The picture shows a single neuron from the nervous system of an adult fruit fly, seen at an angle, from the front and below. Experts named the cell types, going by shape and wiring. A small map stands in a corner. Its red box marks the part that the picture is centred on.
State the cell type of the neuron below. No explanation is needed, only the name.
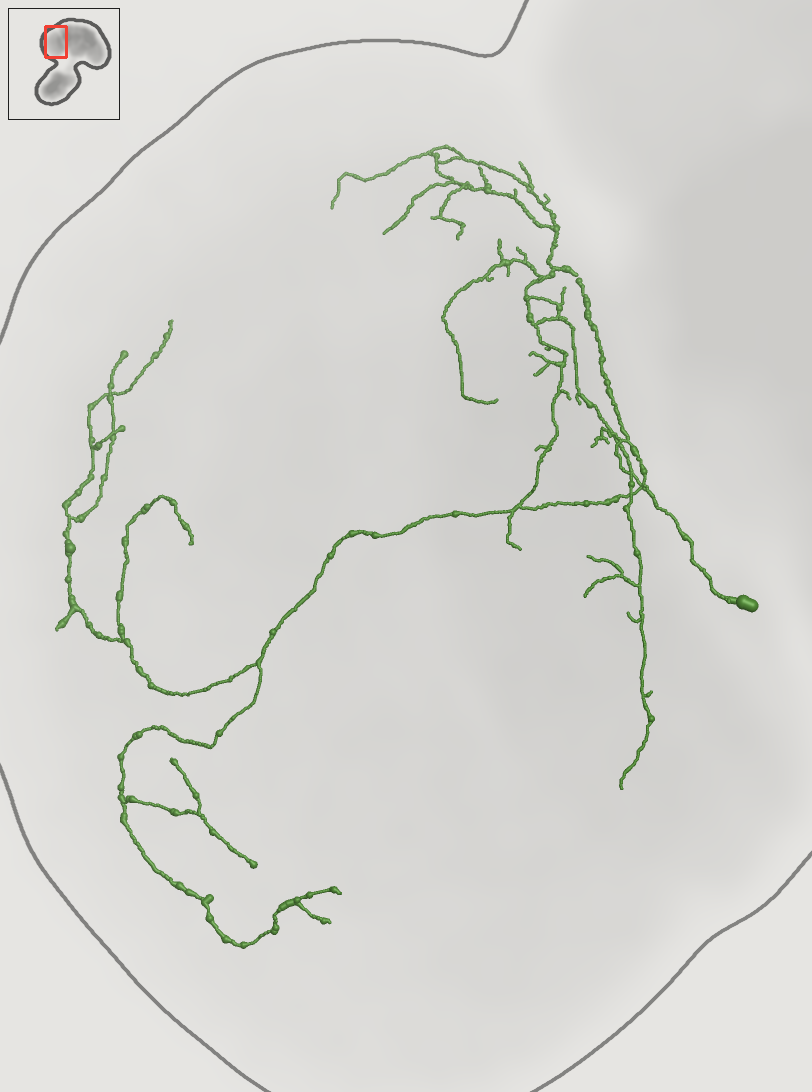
Cm25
